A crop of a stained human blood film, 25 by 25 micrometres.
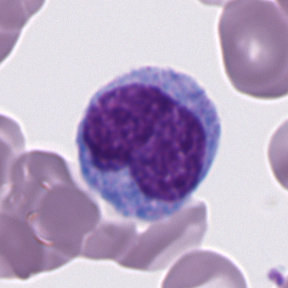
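Monocyte in a stained blood smear. Notice first that the outline is roughly round, with a smooth edge. Now look at the chromatin: dark purple and patchy, with lighter strands running between darker clumps. No distinct nucleoli can be made out, and the nucleus measures about 11 by 9 micrometres. In the cytoplasm of this monocyte, the texture is a fine, dust-like speckling rather than coarse granules.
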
